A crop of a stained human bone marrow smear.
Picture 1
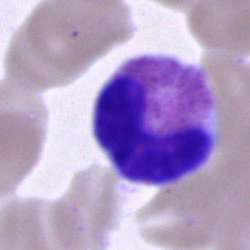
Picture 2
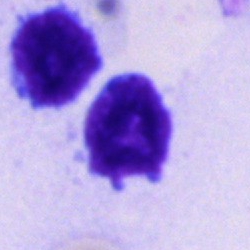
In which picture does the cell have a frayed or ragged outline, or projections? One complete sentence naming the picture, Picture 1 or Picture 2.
In Picture 2, projections, blebs or tags, or a frayed edge, mark the cell's outline.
